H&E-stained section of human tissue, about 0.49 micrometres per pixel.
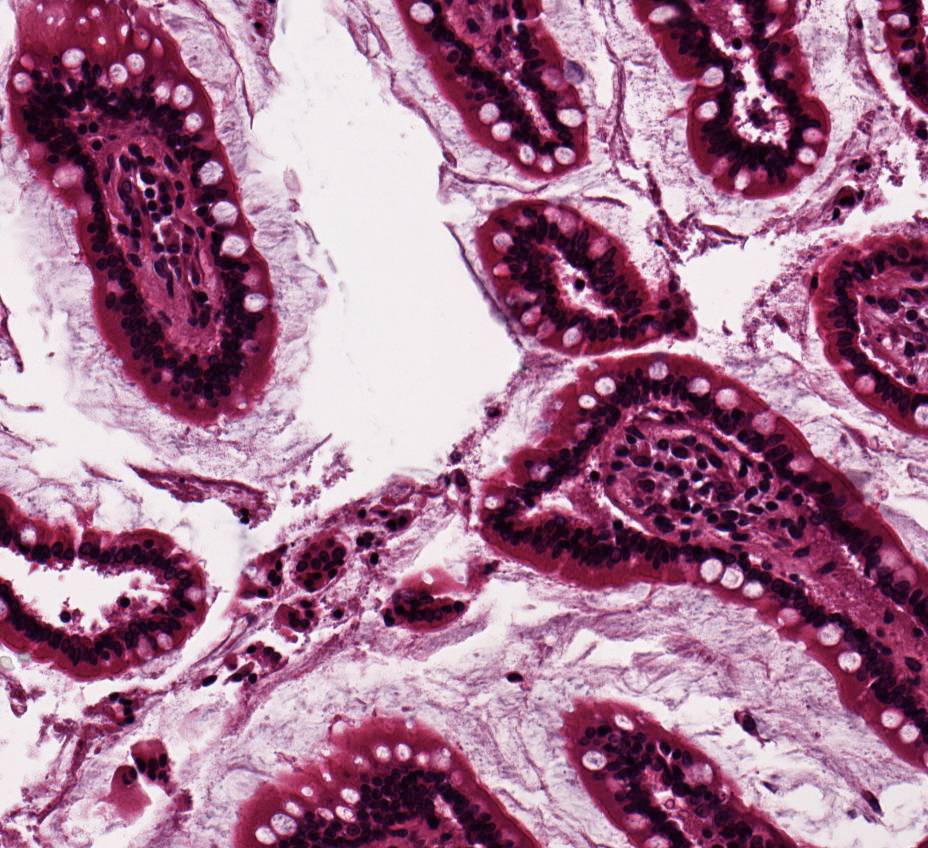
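Terminal ileum. Separate elongated and oval projections covered by epithelium, cut in different planes, lie scattered across the field. Each has a single layer of tall columnar cells, dark nuclei crowded toward the core, pink cytoplasm facing outward. Goblet cells with round pale vacuoles dot every projection near its surface. Look at the large one right of centre for the core: loose stroma with many small round and spindle-shaped nuclei.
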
